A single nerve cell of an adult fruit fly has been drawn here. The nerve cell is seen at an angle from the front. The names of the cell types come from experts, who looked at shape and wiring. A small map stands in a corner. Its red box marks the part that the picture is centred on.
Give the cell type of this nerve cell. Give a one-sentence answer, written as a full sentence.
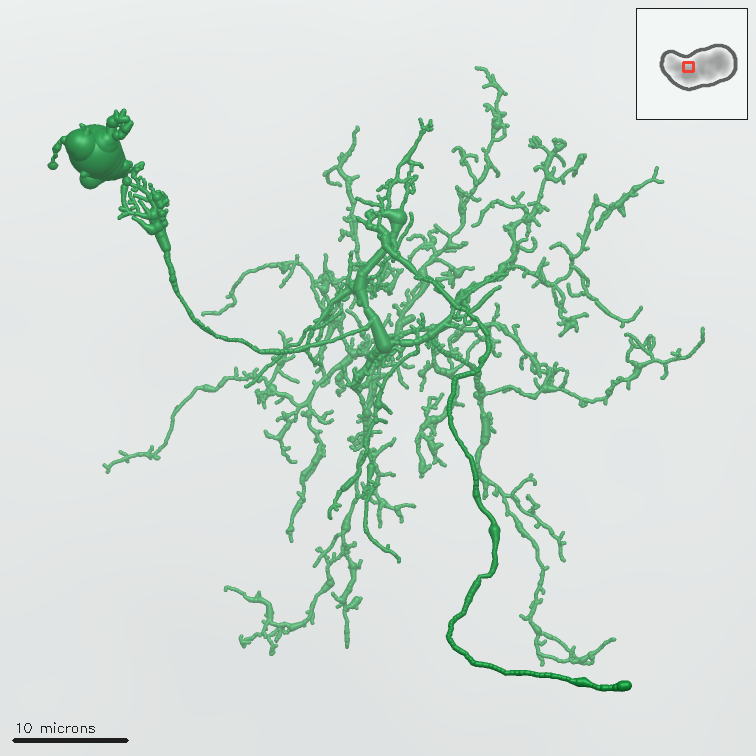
The nerve cell is typed under the name Lawf1.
